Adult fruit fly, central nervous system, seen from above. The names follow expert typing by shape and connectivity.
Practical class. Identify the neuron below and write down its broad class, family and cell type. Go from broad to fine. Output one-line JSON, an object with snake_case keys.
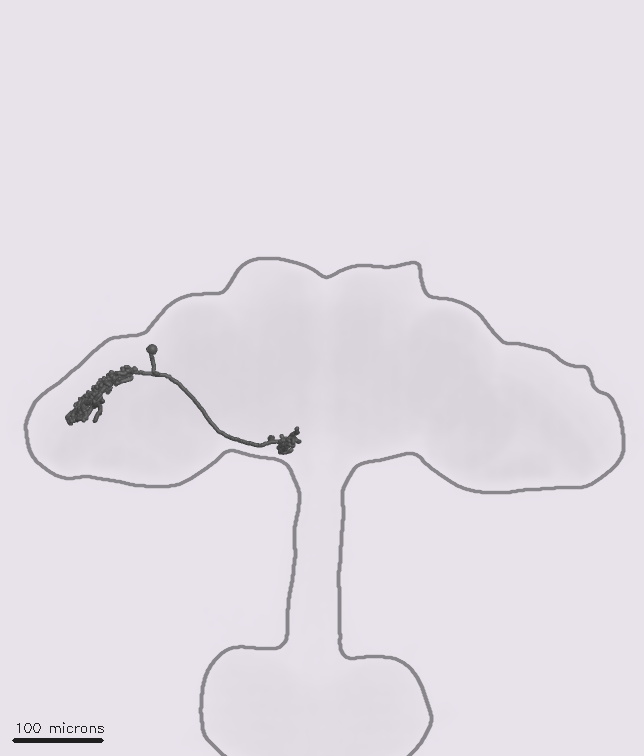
{"broad_class": "visual projection neuron", "family": "MeVP", "cell_type": "MeVP9"}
